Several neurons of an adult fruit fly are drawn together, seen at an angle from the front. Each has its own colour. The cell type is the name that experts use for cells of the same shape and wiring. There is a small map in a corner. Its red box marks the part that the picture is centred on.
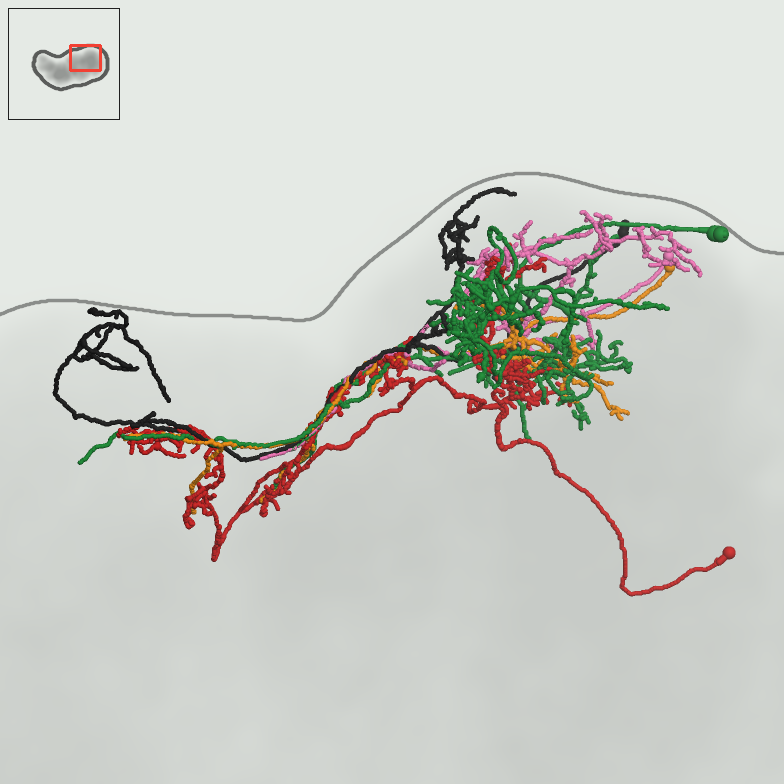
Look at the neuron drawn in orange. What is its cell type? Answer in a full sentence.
The cell type is LHPV6f1.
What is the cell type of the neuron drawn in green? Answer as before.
The cell type is LHPD2d2.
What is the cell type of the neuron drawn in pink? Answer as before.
The cell type is CB2555.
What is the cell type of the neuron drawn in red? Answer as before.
The cell type is PPL204.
